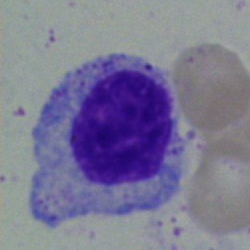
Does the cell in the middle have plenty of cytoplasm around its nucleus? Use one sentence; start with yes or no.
Yes, the cytoplasm of this cell is abundant.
